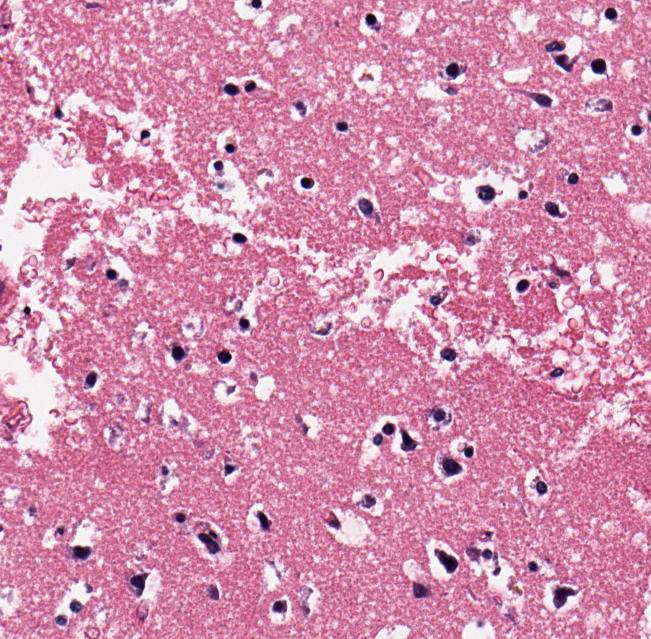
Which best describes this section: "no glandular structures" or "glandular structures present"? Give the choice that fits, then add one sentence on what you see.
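No glandular structures. Most of the field is a finely granular, evenly pink matrix with no glands or epithelium.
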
